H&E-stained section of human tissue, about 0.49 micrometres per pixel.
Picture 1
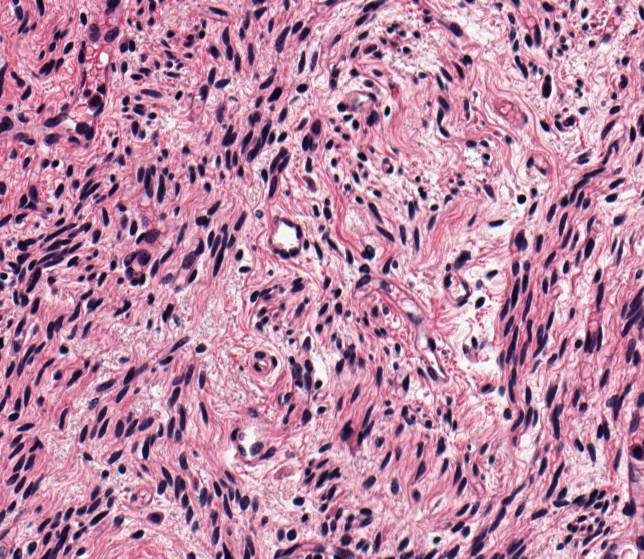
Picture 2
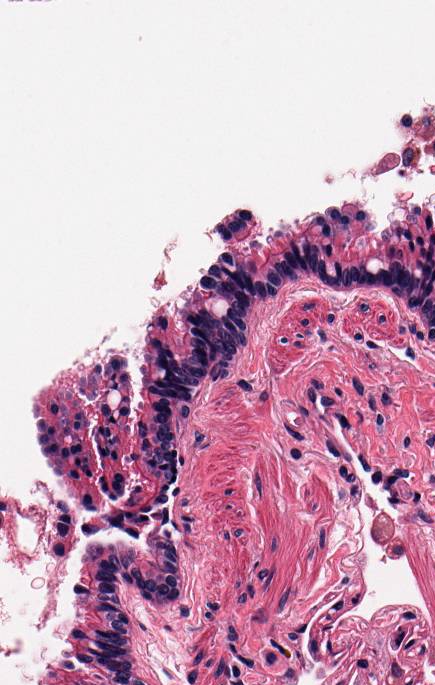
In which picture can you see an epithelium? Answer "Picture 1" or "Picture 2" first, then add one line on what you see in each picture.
Picture 2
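Picture 1: No epithelium or glandular structures are present anywhere in the field.
Picture 2: Small round clear vacuoles are scattered among the epithelial cells along the upper border.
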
